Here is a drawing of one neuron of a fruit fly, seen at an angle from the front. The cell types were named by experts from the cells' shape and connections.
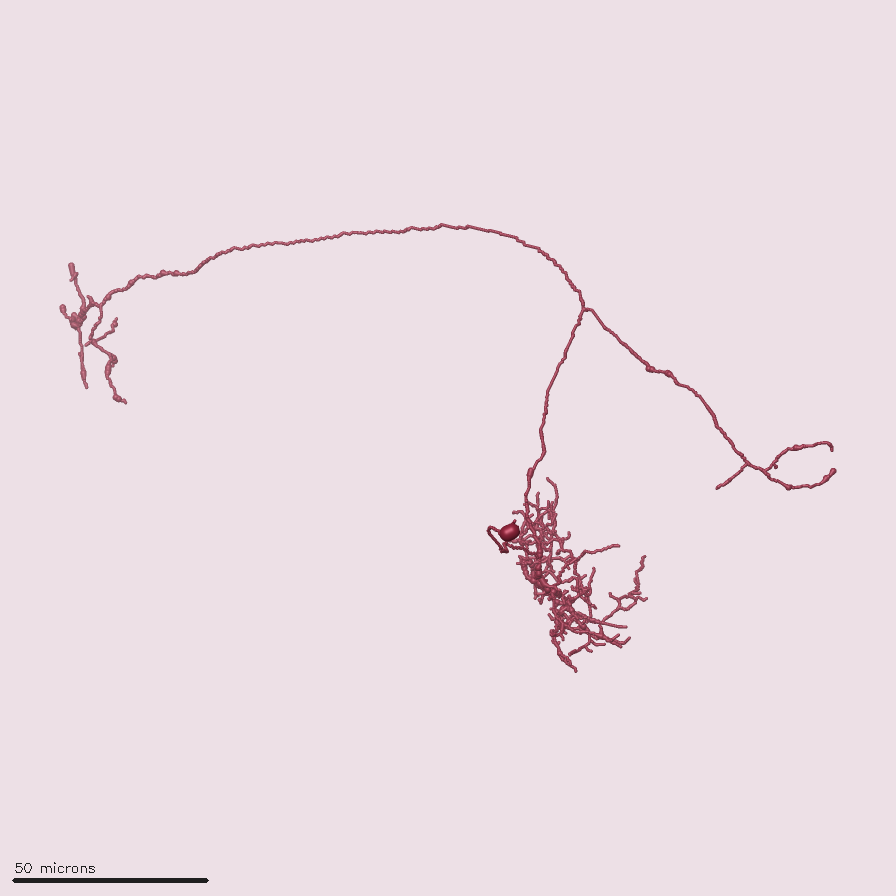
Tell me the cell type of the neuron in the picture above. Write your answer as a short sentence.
The cell type is CB2558.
